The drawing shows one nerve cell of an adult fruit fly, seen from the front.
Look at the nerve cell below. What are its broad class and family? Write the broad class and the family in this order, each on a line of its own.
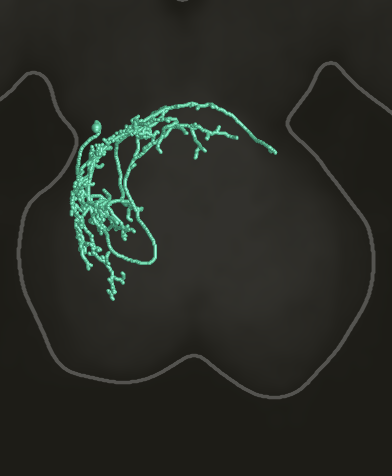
nerve-cord intrinsic neuron
hemilineage 17A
